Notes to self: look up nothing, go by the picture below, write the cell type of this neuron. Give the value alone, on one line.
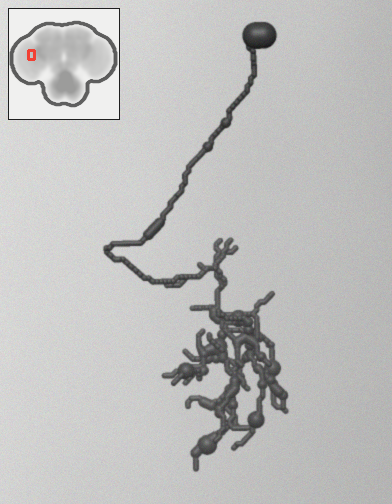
Cm4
